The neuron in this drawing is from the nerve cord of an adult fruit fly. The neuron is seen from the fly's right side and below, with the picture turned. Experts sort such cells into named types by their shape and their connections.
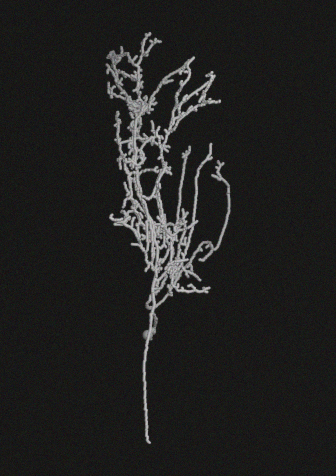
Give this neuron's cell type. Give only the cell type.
AN17A050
